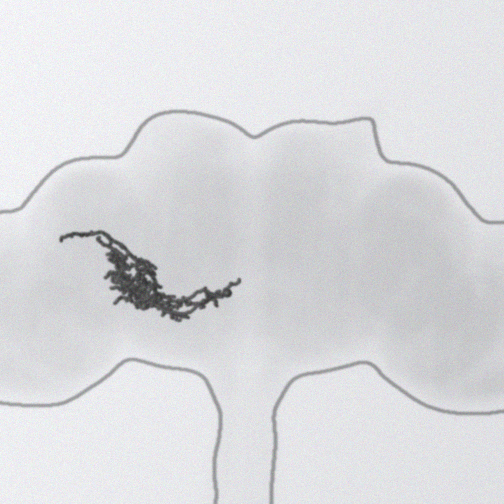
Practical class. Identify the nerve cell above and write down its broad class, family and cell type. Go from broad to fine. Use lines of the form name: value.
broad class: central-brain intrinsic neuron
family: hemilineage DM3_dorso_lateral
cell type: CL250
